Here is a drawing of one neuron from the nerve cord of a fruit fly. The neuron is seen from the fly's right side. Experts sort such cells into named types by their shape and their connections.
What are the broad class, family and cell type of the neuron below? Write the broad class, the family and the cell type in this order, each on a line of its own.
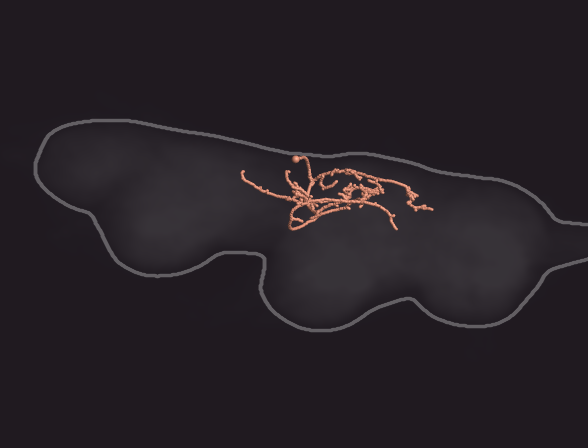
nerve-cord intrinsic neuron
hemilineage 19B
IN19B092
